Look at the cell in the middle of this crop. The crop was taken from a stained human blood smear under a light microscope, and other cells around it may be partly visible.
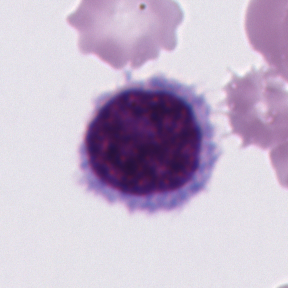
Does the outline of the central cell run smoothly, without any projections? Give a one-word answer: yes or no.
No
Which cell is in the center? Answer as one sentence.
The cell at the centre of the field is a hairy cell.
